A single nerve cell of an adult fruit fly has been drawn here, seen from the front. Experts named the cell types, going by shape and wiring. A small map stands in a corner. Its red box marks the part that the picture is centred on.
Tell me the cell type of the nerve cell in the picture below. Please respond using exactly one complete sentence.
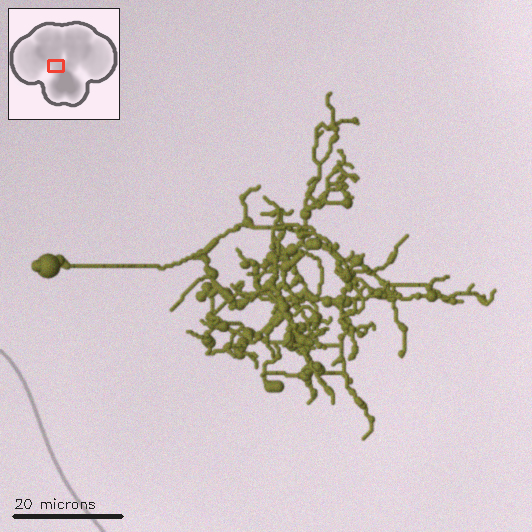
The cell type GNG360 is the type of this nerve cell.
